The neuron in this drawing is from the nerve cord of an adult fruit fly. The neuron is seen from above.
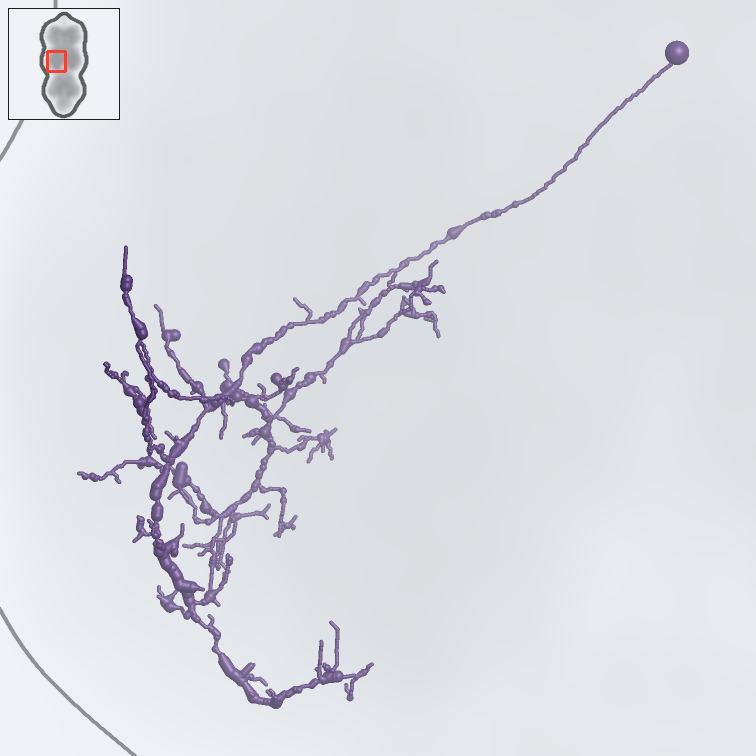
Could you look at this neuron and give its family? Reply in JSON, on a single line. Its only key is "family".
{"family": "hemilineage 13B"}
